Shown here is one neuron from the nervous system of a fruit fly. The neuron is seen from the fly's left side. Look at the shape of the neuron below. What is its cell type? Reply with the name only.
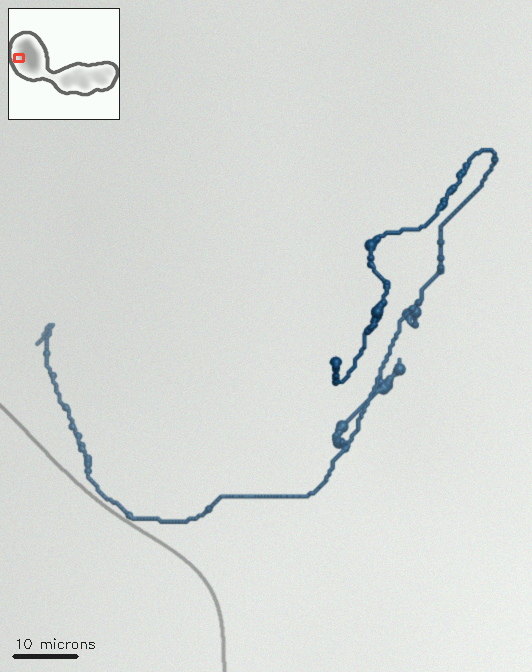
ORN_VM6m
